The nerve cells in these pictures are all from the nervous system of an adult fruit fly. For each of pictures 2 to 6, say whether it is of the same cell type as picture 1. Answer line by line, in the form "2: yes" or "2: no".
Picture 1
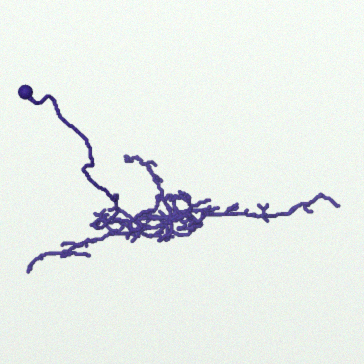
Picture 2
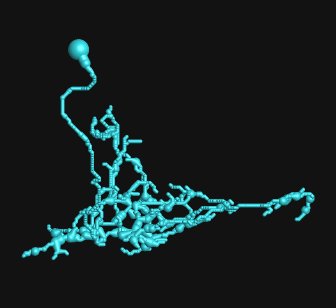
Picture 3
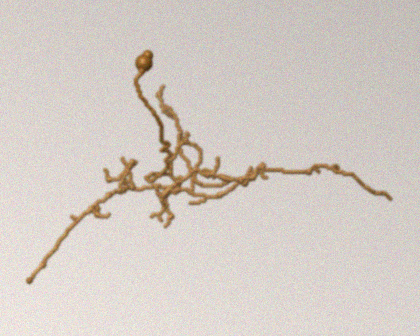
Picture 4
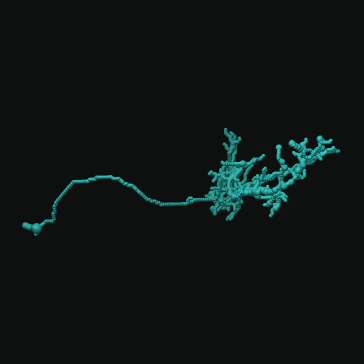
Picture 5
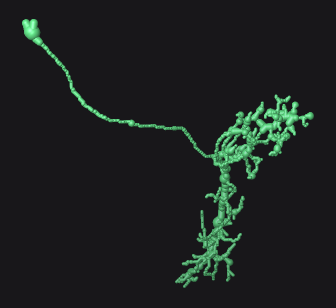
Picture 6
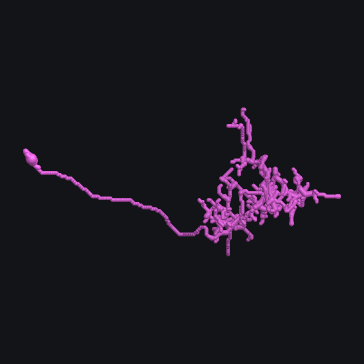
2: yes
3: yes
4: no
5: no
6: no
